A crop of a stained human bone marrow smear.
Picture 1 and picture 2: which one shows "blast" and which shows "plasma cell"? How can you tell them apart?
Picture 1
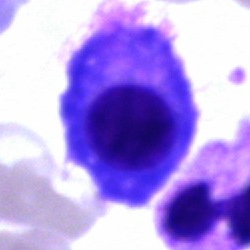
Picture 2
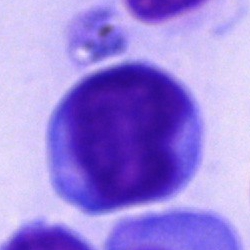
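The plasma cell is in picture 1, and the blast is in picture 2. Begin with the outlines. The plasma cell's edge is irregular, with small bumps along it, whereas the blast's is roughly round and smooth. Next, see where the nucleus sits in the plasma cell: it lies in the lower half, leaving a broader band of cytoplasm above it. That cytoplasm is plentiful all around the nucleus, and it is deep blue.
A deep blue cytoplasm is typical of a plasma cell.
Its chromatin is dense and dark purple. In the blast, scan the cytoplasm carefully: you will see no granules and no vacuoles in it. Two things nearby are separate from the cells we are comparing: at the lower right of picture 1 lies a cell with purple granular cytoplasm and a dark nucleus, and just above the blast, not touching it, sits a small pale purple fragment.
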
